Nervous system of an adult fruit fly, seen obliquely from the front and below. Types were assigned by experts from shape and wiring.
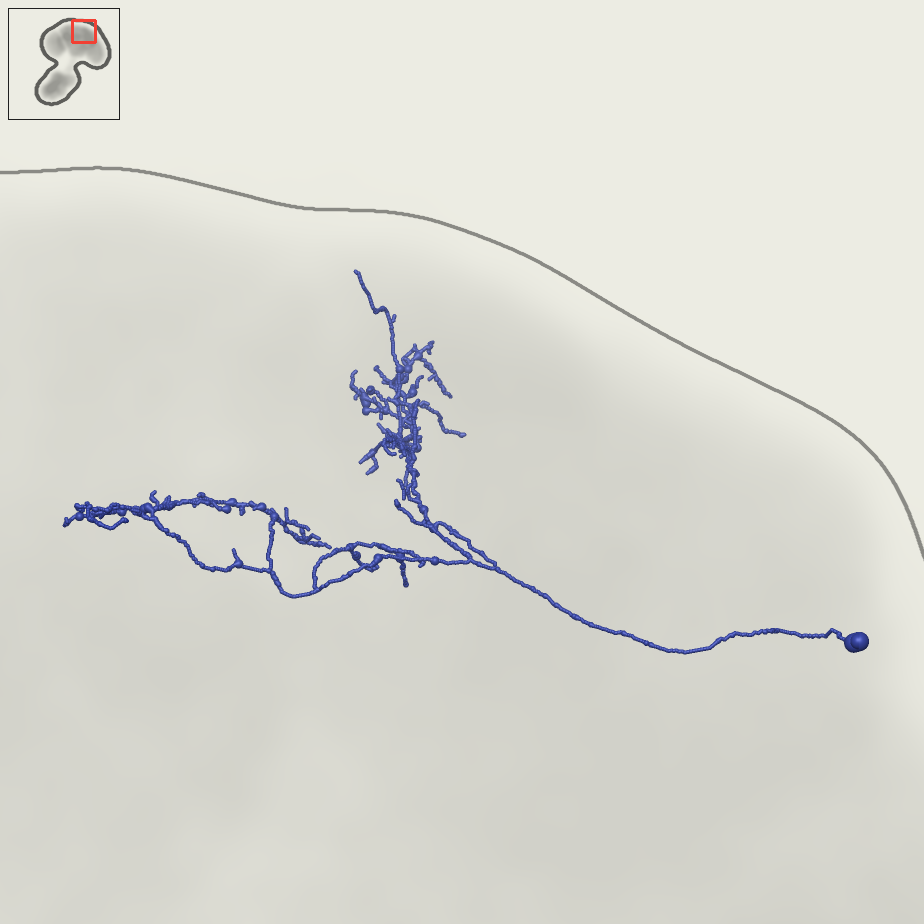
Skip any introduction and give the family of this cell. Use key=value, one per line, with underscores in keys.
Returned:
family=hemilineage AOTUv4_ventral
